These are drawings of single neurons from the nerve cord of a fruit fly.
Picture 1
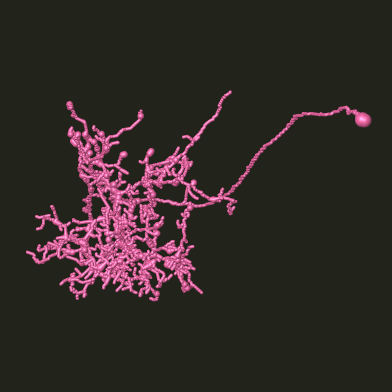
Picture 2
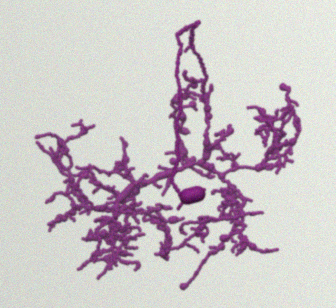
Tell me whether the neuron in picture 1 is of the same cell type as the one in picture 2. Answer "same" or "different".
same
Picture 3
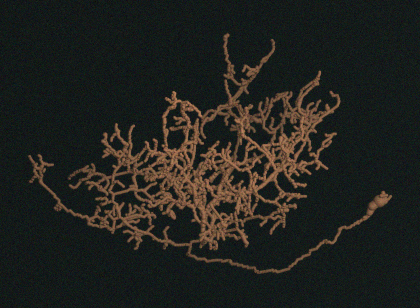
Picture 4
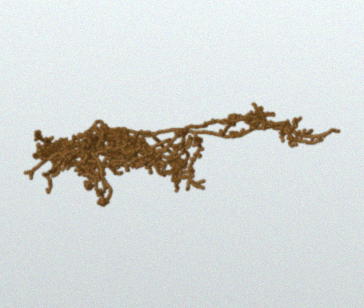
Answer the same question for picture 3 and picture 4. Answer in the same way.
different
